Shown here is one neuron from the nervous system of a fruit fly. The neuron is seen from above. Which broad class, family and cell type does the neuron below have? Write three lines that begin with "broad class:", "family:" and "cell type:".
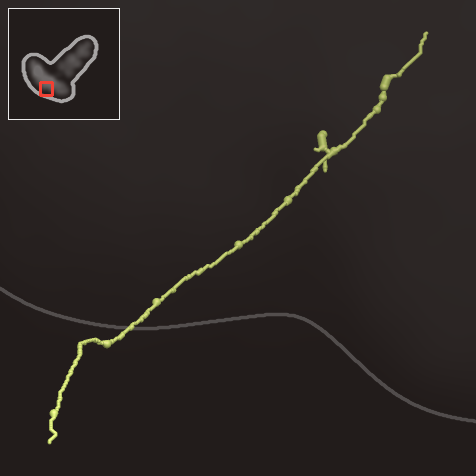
broad class: sensory neuron entering the brain
family: class mechanosensory
cell type: JO-CM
